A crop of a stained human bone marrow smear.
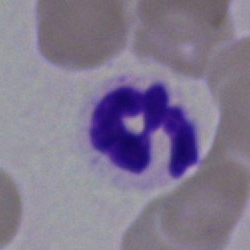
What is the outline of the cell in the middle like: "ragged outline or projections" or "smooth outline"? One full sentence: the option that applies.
The outline of the cell is smooth, not rough.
